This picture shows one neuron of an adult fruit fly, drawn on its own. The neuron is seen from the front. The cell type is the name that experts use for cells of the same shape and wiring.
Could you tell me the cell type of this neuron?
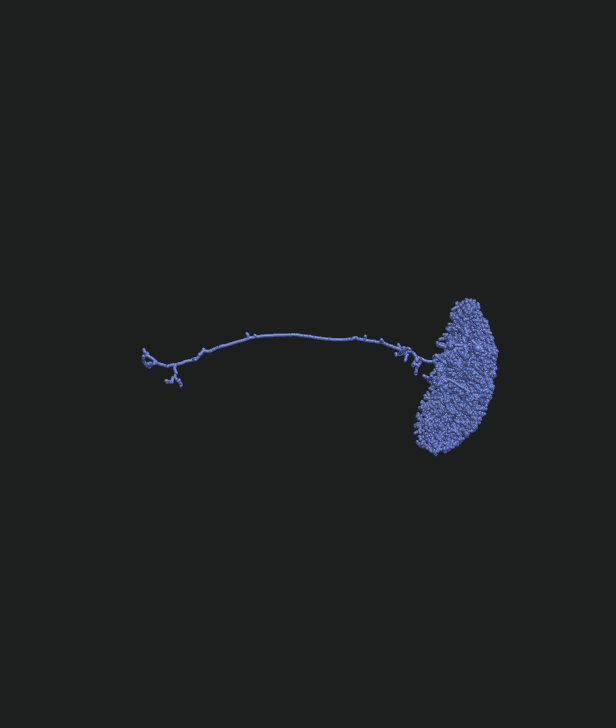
LT62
